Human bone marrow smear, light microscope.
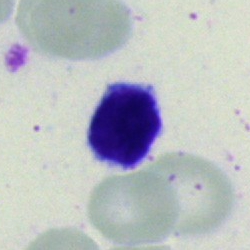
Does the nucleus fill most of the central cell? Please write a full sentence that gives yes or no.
Yes, its nucleus fills most of the cell.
